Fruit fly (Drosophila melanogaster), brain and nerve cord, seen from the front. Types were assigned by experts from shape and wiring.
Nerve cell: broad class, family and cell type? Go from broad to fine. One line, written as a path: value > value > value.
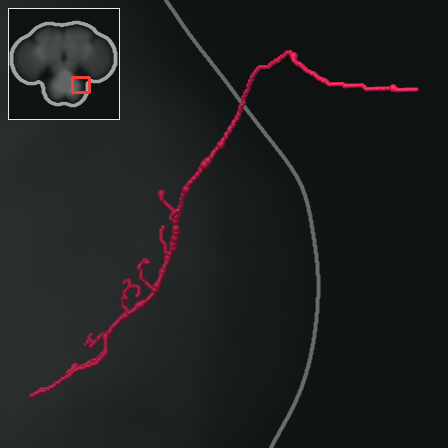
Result: sensory neuron entering the nerve cord > class mechanosensory tactile > SNta11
